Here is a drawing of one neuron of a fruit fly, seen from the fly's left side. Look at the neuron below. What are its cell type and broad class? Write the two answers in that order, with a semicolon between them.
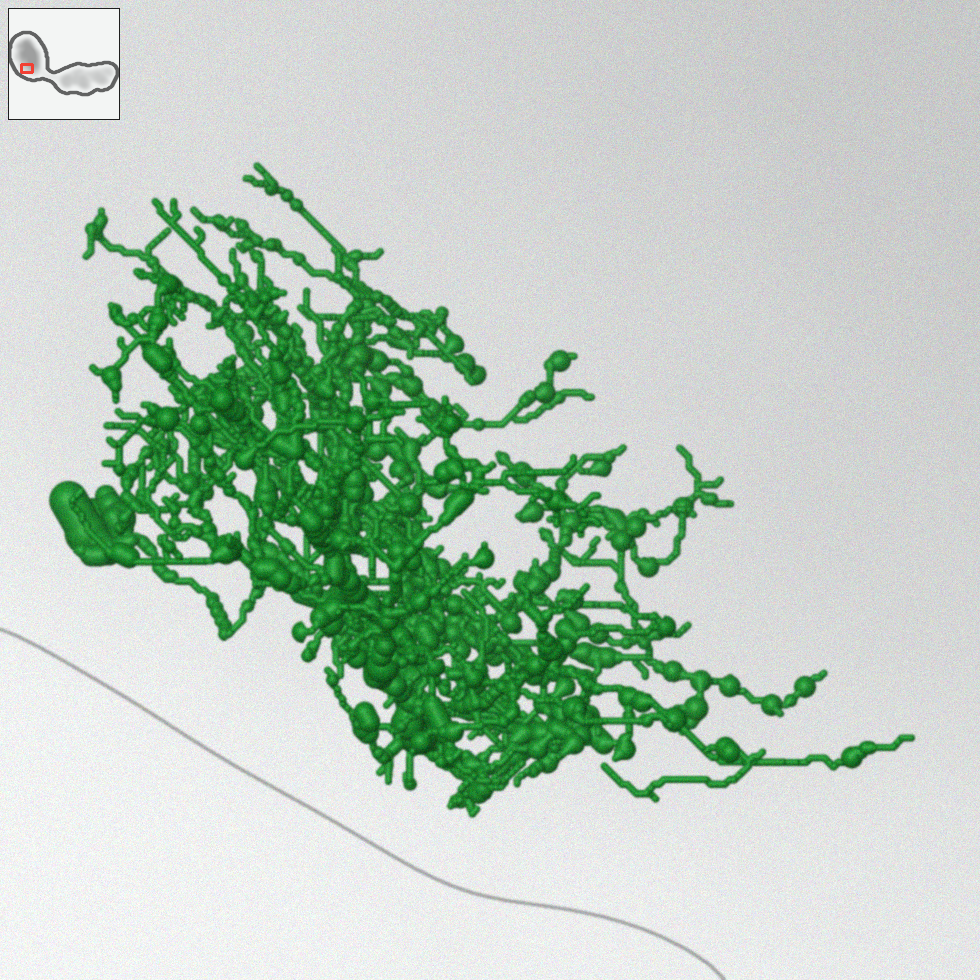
GNG041; central-brain intrinsic neuron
